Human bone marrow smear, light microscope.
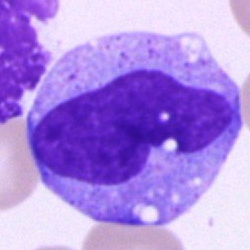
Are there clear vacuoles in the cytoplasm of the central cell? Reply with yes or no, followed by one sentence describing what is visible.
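Yes. Several small clear vacuoles lie in the cytoplasm, most noticeably near the lower edge.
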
